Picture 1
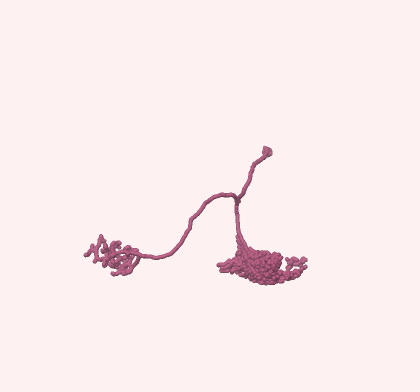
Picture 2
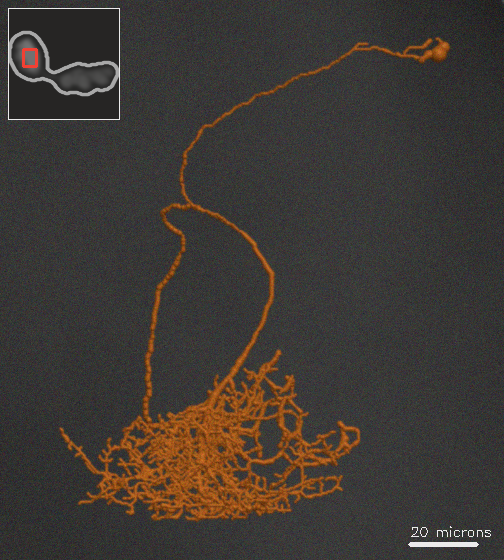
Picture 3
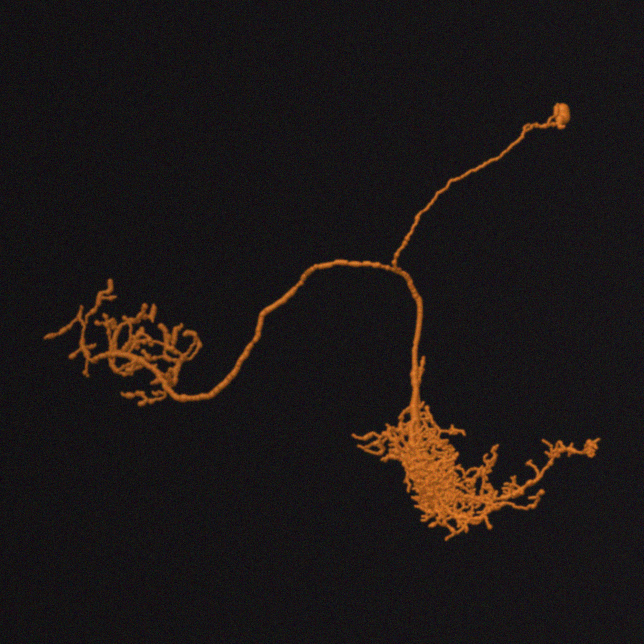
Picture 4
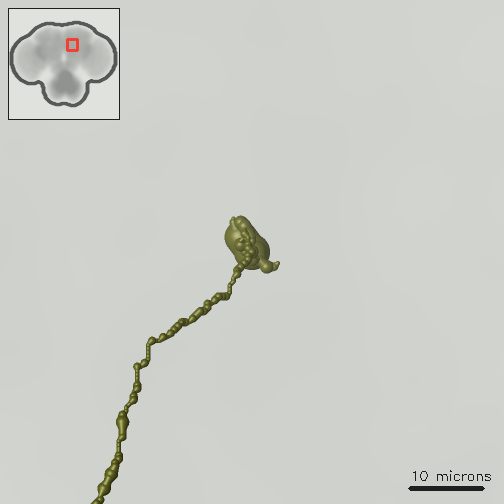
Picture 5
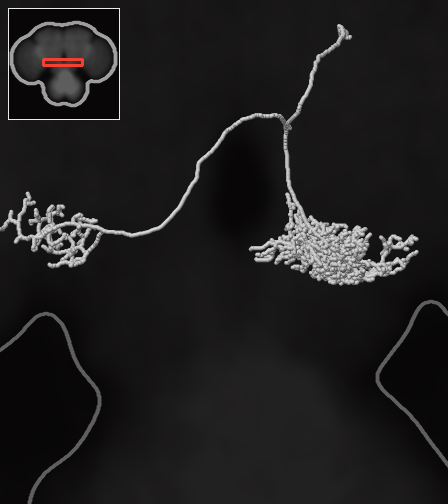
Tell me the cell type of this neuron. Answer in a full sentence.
The cell type is AMMC012.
